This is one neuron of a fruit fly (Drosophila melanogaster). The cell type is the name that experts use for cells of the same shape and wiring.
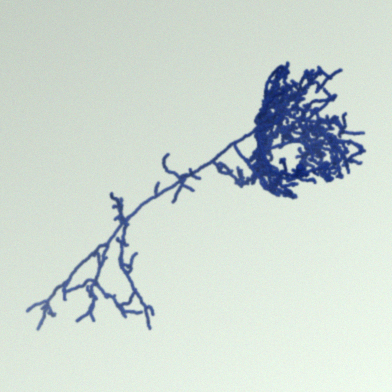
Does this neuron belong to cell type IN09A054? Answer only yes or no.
no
